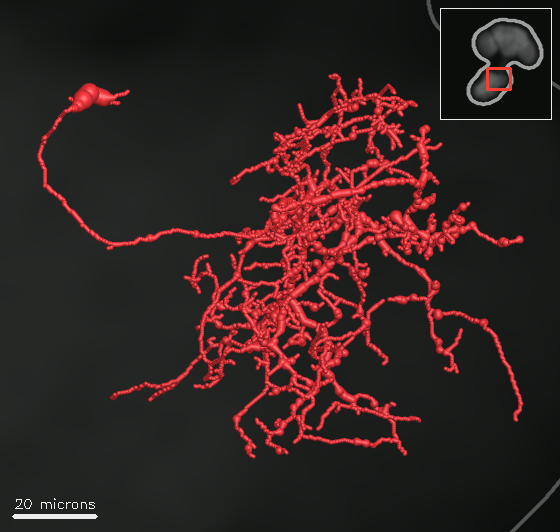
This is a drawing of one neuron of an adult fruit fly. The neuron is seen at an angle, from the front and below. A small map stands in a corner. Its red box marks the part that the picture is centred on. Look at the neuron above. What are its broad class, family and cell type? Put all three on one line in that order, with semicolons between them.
nerve-cord intrinsic neuron; hemilineage 01A; IN01A030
